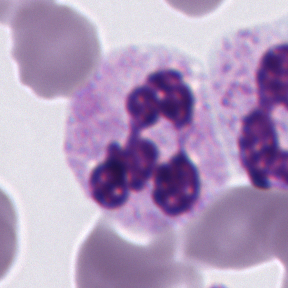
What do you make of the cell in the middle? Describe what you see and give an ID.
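In the nucleus, no nucleoli are visible. The cytoplasm is abundant and pale pinkish-lilac. Fine, small pink-violet granules are scattered evenly throughout it. No vacuoles are seen in the cytoplasm. The cell in the middle is a segmented neutrophil.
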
